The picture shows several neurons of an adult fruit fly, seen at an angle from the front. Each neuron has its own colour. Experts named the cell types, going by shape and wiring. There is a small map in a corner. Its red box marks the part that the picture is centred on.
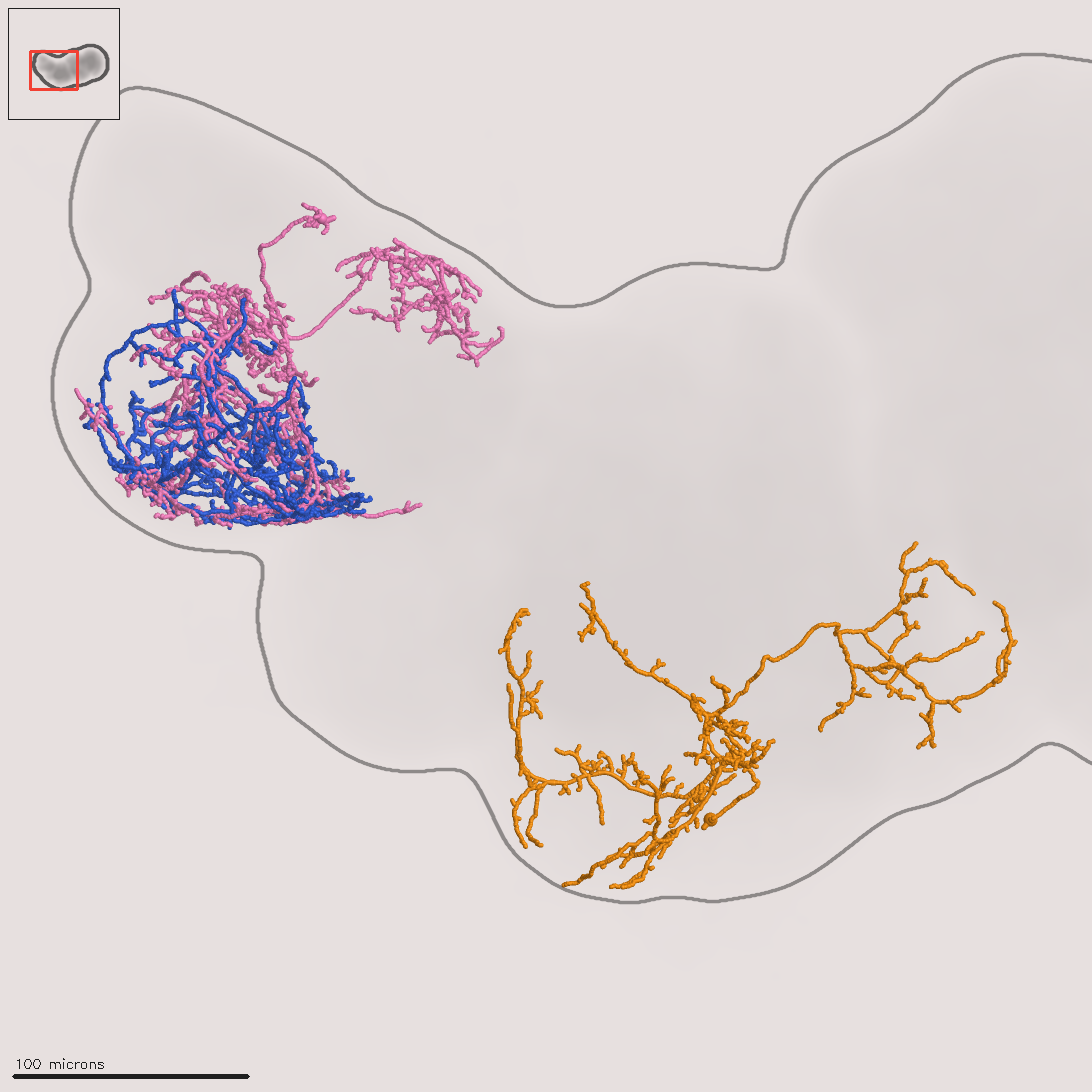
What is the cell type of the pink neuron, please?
INXXX035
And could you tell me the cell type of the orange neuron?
IN10B014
